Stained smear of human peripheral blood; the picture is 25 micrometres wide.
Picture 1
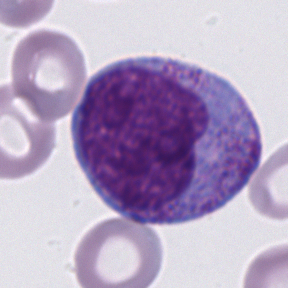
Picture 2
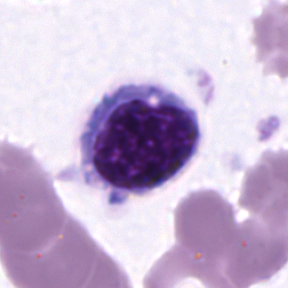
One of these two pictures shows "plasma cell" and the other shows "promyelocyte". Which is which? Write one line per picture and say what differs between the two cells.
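Picture 1 shows a promyelocyte: The cytoplasm holds many fine purplish-pink granules.
Picture 2 shows a plasma cell: No distinct granules are seen in the cytoplasm.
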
